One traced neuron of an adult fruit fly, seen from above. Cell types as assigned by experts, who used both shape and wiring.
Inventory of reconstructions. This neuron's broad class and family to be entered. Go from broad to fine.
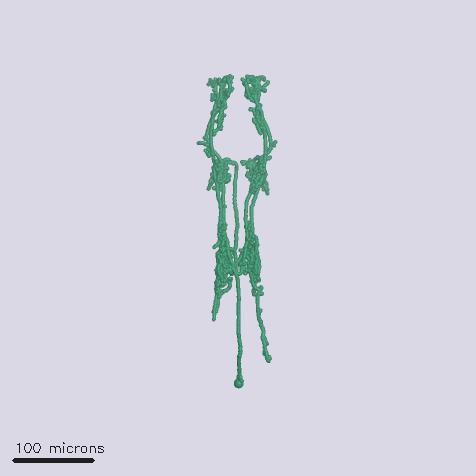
nerve-cord intrinsic neuron; hemilineage 00A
